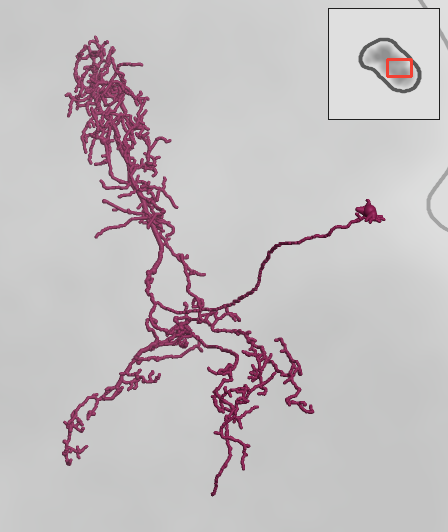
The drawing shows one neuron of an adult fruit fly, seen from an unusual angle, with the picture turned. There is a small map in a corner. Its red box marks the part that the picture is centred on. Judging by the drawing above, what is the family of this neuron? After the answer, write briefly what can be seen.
Its family is hemilineage LALv1_ventral. It is a central-brain intrinsic neuron. Its cell body lies on the right of the picture. The picture shows dozens of branch ends.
